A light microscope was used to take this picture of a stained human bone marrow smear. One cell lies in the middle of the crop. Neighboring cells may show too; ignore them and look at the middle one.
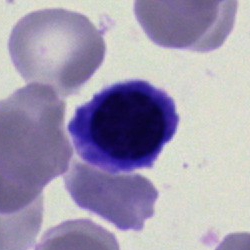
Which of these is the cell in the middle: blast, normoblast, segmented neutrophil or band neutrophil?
normoblast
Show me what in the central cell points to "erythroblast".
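Start with the cytoplasm, which here stains a deep blue.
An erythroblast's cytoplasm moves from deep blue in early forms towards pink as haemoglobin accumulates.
So that deep blue fits the early end of the change. Next, check for granules: none are visible in the cytoplasm.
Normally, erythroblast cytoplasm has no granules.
That absence agrees as well. Beyond those two points, the cell is roughly round with a slightly bumpy, irregular edge, and its chromatin is very dark and dense, staining an almost uniform purple-black.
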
